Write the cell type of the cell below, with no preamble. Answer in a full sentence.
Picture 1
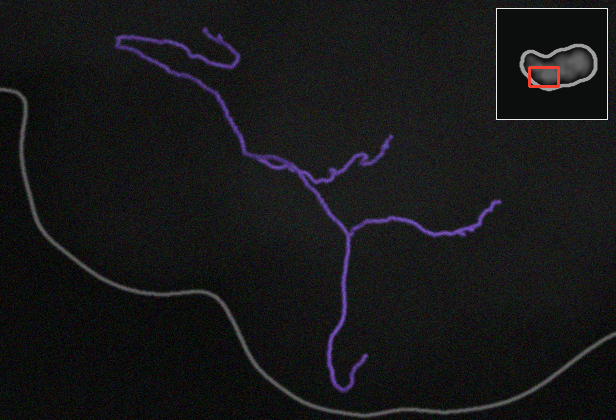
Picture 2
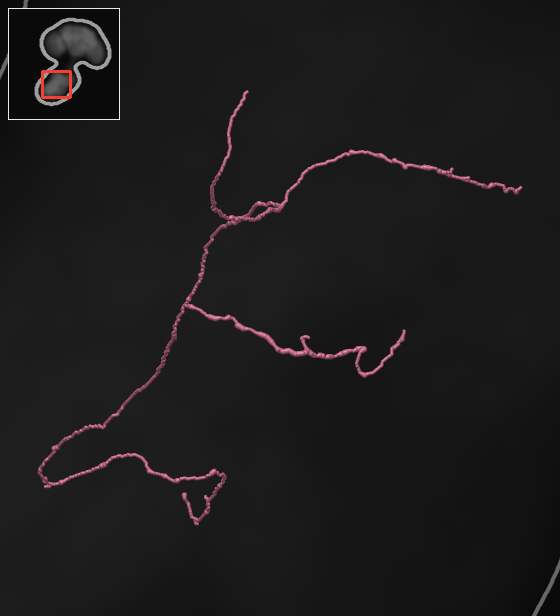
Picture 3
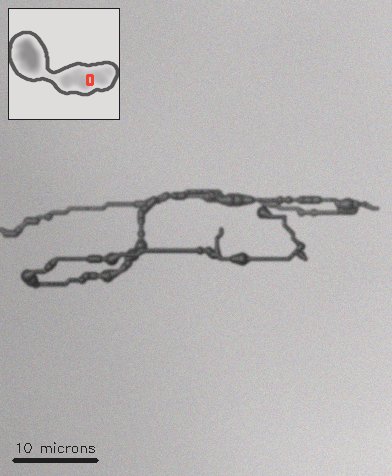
The cell type is SNpp18.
